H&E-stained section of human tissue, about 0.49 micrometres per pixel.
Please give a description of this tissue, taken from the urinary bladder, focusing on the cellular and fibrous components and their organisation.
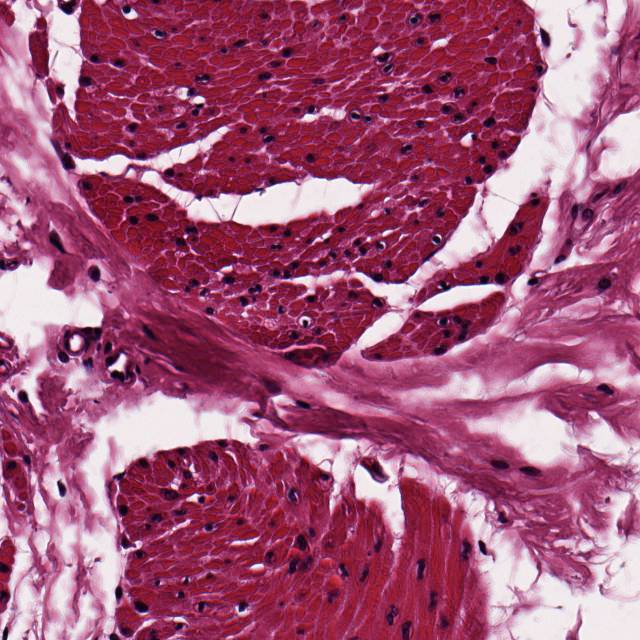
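Mostly large muscle-fibre bundles: one fills upper half, another at bottom, connective tissue between. Bottom bundle, especially toward right: fibres cut lengthwise or obliquely, as elongated strands. Fibres deep red, darker than surrounding connective tissue. Upper bundle: small dark nuclei scattered singly among cross-cut fibre profiles.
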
